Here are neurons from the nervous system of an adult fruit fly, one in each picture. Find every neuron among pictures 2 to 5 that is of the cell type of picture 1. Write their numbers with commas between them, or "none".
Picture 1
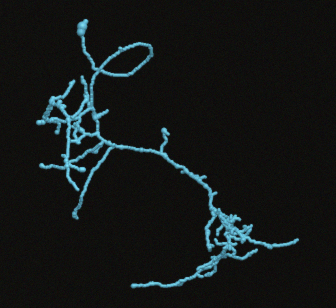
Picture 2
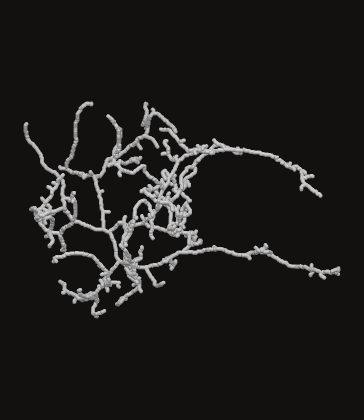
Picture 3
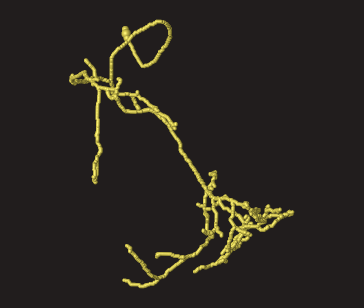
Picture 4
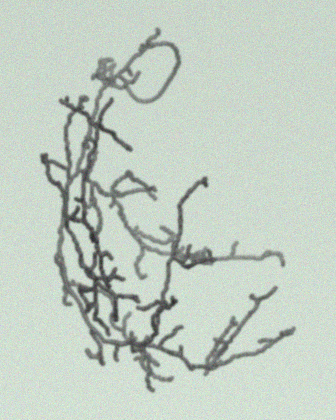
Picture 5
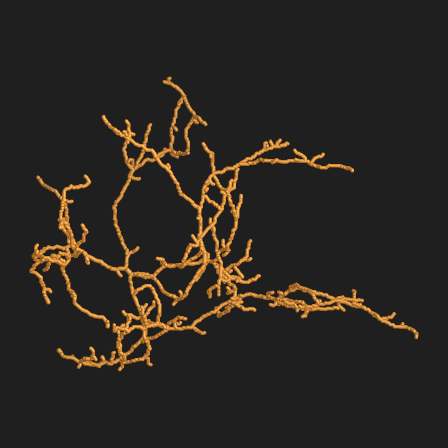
3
